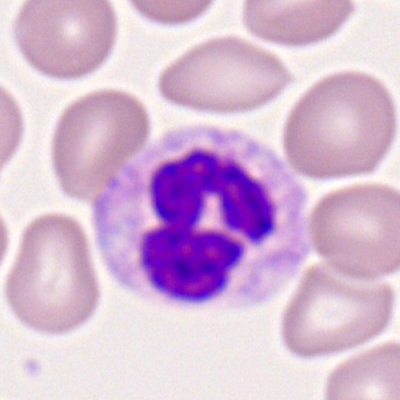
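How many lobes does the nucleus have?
Three.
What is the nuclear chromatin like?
Dark purple and coarsely clumped.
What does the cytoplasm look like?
Abundant and pale pinkish-lilac, holding fine, faint lilac granules.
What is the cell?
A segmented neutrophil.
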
